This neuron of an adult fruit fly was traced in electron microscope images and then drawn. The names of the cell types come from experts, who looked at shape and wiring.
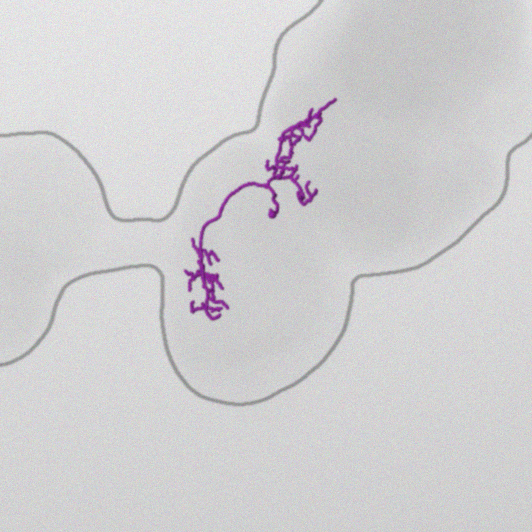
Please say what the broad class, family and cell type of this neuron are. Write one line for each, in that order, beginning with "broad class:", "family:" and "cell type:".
broad class: visual centrifugal neuron
family: LPT
cell type: LPT111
